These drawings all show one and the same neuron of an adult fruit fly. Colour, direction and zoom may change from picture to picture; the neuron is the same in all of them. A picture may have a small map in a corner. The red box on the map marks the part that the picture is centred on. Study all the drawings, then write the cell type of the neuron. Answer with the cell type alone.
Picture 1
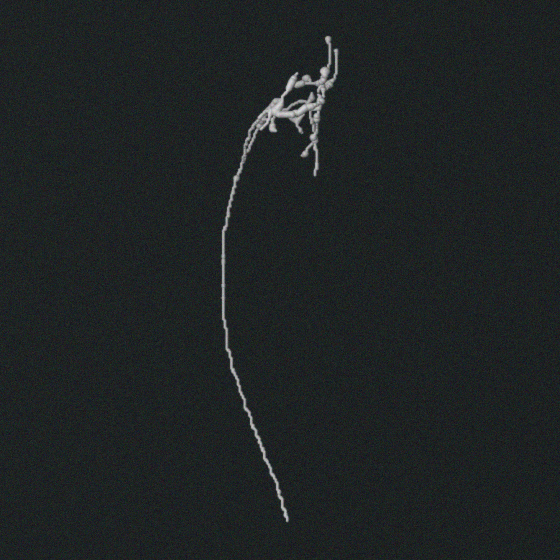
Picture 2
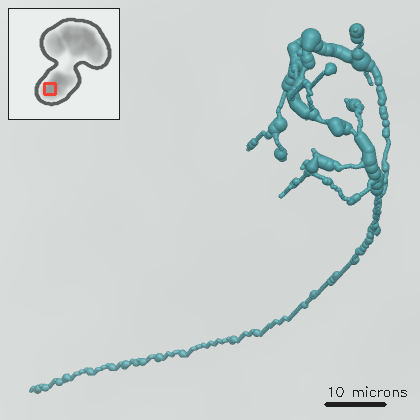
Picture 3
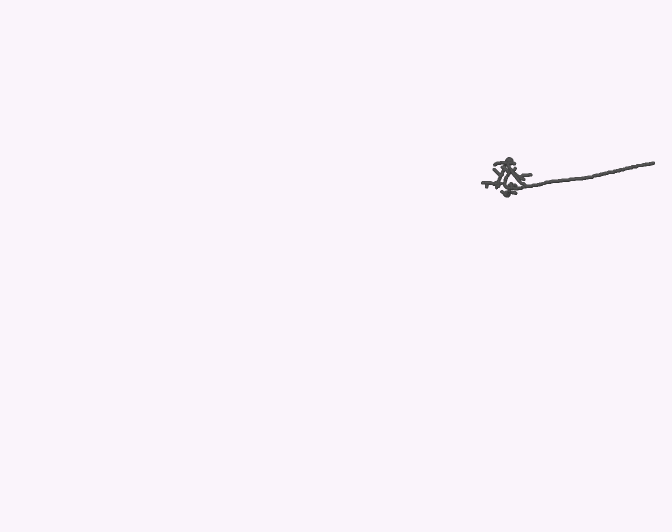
SNxx15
